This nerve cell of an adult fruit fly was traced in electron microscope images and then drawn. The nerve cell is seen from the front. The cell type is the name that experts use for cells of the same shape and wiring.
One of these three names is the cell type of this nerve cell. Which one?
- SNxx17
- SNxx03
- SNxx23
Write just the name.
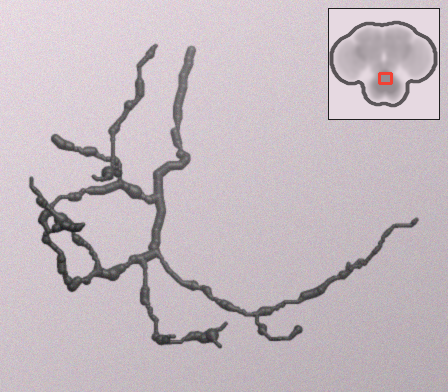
SNxx17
